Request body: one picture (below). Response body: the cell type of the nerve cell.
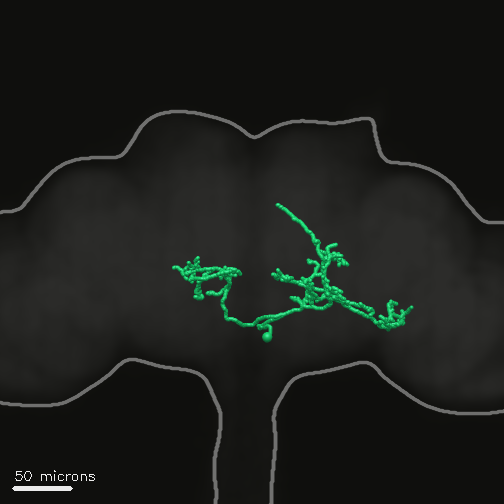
SMP490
